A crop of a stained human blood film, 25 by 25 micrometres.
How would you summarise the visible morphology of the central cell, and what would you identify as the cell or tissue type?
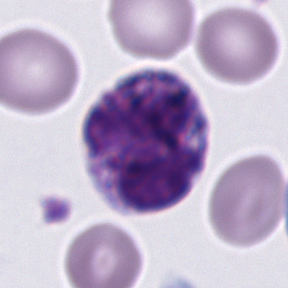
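Coarse dark blue-purple granules are scattered over the whole of this cell, which is about 12 micrometres across. They lie over the nucleus too and blur its outline. The nuclear region is a dark purple mass filling most of the cell. Toward the lower left the edge turns paler and lilac, and the granules are sparser there. It's a basophil.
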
